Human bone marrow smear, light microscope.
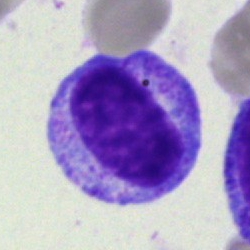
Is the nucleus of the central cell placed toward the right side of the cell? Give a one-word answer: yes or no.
No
